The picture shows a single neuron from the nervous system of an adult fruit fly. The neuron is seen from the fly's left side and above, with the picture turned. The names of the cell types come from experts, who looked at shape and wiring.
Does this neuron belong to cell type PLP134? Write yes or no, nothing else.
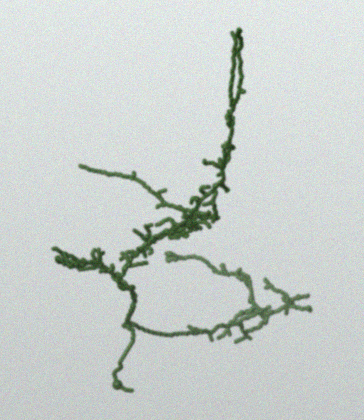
no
